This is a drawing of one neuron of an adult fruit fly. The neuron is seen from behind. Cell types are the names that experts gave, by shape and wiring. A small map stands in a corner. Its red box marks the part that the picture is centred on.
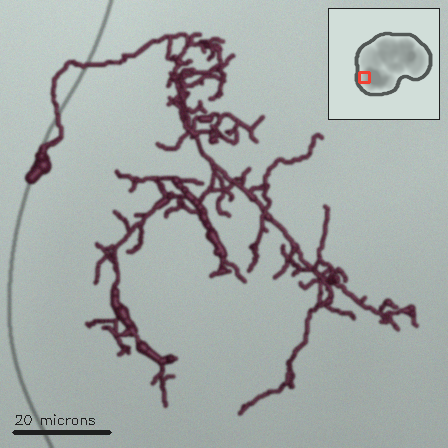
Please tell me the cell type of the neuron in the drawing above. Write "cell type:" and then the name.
cell type: IN19A096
